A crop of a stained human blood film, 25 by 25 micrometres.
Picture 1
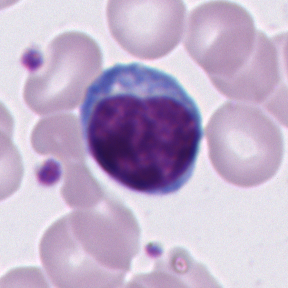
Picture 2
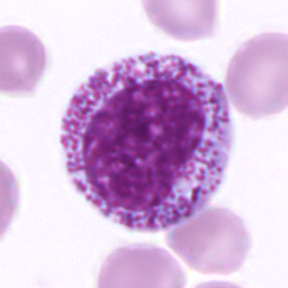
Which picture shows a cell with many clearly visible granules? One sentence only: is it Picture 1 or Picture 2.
There are many visible granules in the cytoplasm of the cell in Picture 2.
